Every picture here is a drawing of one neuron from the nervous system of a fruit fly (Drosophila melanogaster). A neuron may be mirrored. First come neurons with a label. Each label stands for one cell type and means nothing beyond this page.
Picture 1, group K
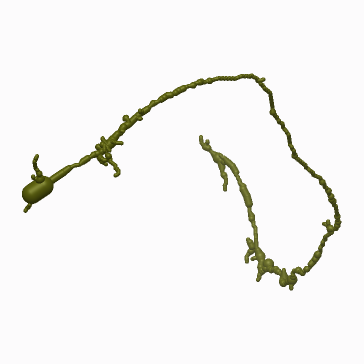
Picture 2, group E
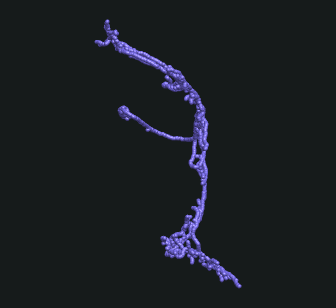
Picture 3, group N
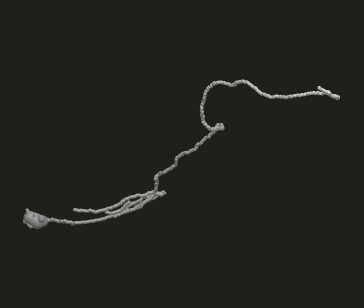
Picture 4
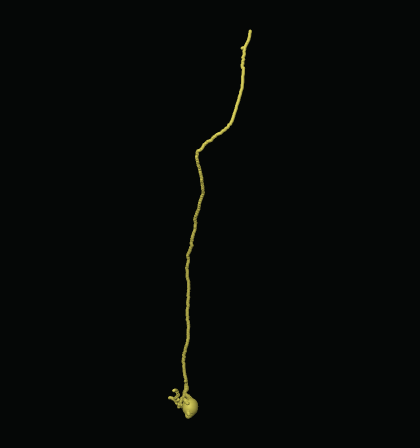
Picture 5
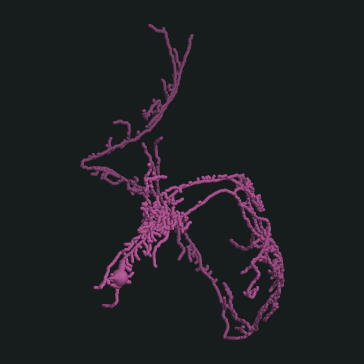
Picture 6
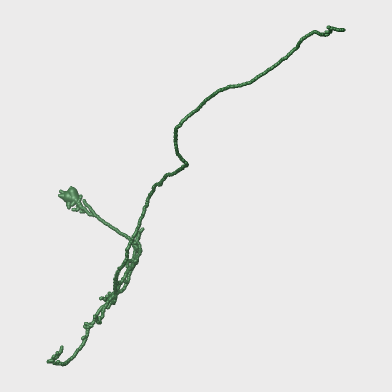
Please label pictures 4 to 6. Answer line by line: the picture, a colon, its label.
4: group N
5: group E
6: group N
